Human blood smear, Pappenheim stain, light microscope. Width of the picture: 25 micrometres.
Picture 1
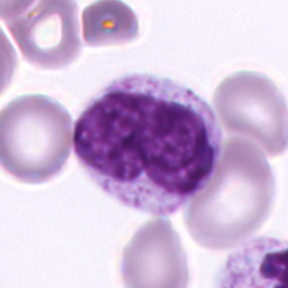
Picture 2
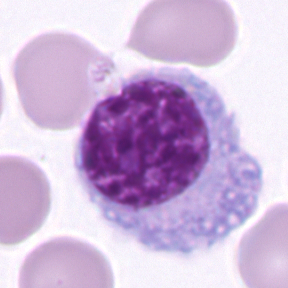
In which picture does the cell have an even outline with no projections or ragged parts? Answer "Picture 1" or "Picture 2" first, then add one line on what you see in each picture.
Picture 1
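In picture 1: The cell outline is round and smooth, with no surface projections.
In picture 2: The cell margin is irregular and ruffled along the lower right.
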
